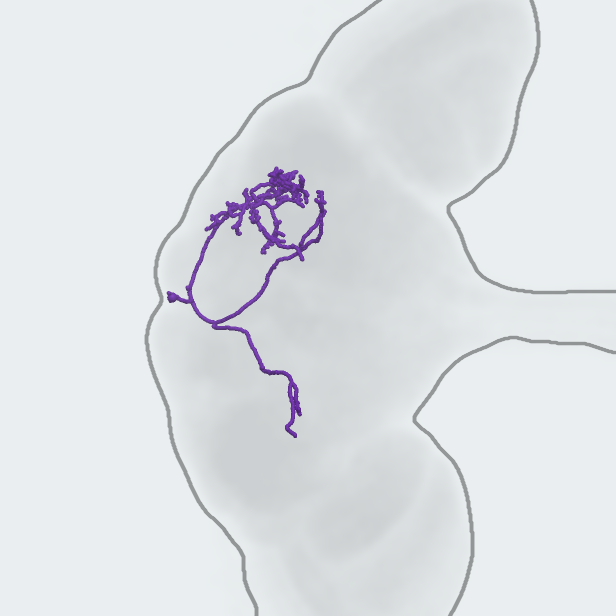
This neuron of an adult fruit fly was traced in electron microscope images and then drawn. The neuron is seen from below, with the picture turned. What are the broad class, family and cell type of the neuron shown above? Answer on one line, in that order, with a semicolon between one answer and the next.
central-brain intrinsic neuron; hemilineage SMPad1; SIP145m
